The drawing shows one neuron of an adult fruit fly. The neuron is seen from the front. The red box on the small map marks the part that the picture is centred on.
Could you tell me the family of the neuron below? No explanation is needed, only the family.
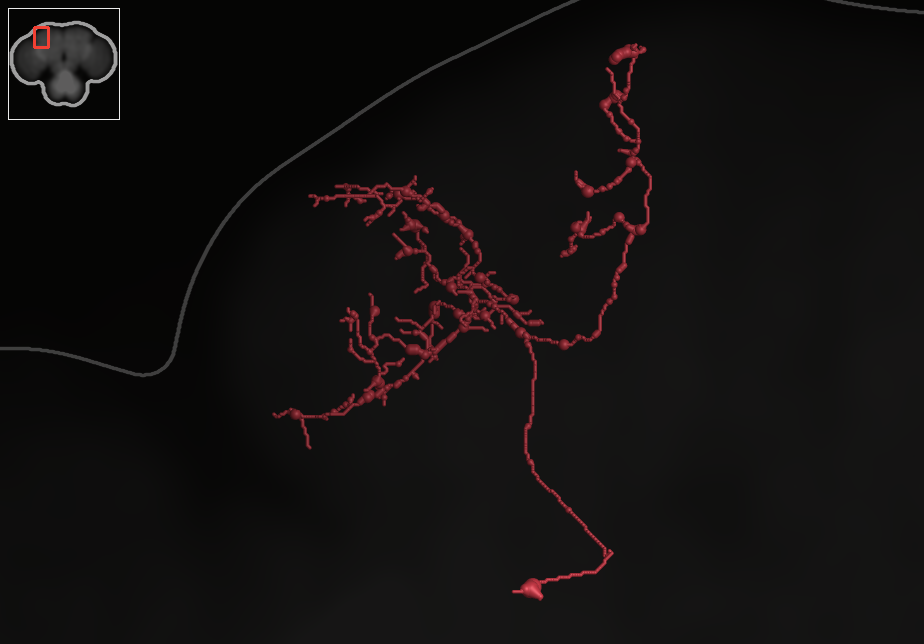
hemilineage AOTUv2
